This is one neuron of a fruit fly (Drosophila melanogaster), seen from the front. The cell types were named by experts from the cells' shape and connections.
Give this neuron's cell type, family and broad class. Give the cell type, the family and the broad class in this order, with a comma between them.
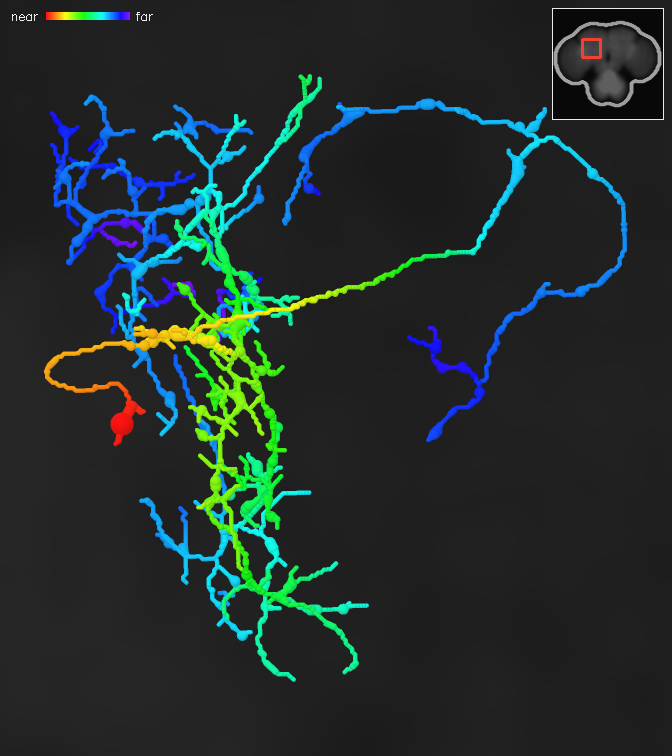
CB3269, hemilineage VLPa1_medial, central-brain intrinsic neuron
